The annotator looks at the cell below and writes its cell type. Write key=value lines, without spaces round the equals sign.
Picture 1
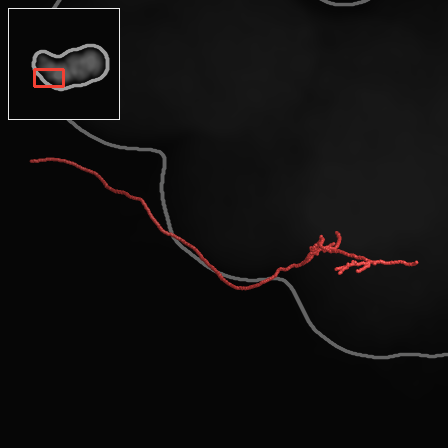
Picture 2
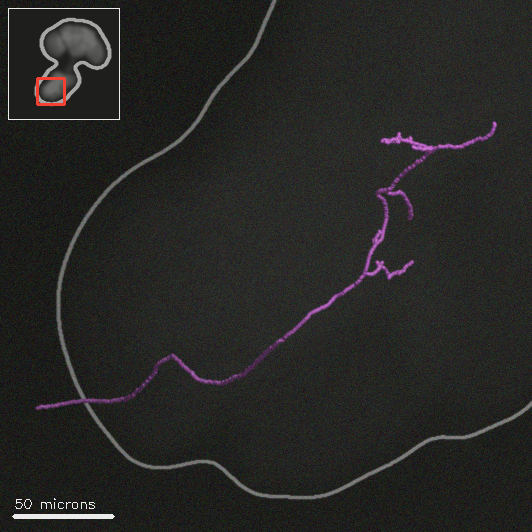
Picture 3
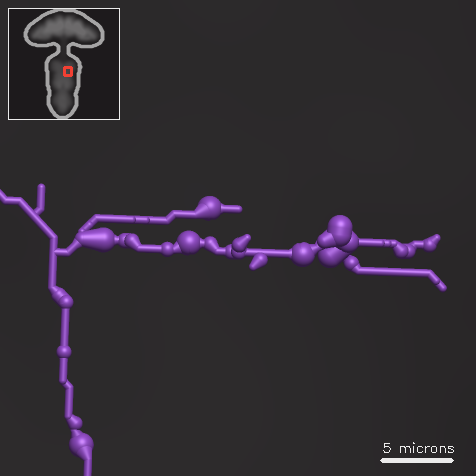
cell_type=SNta22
